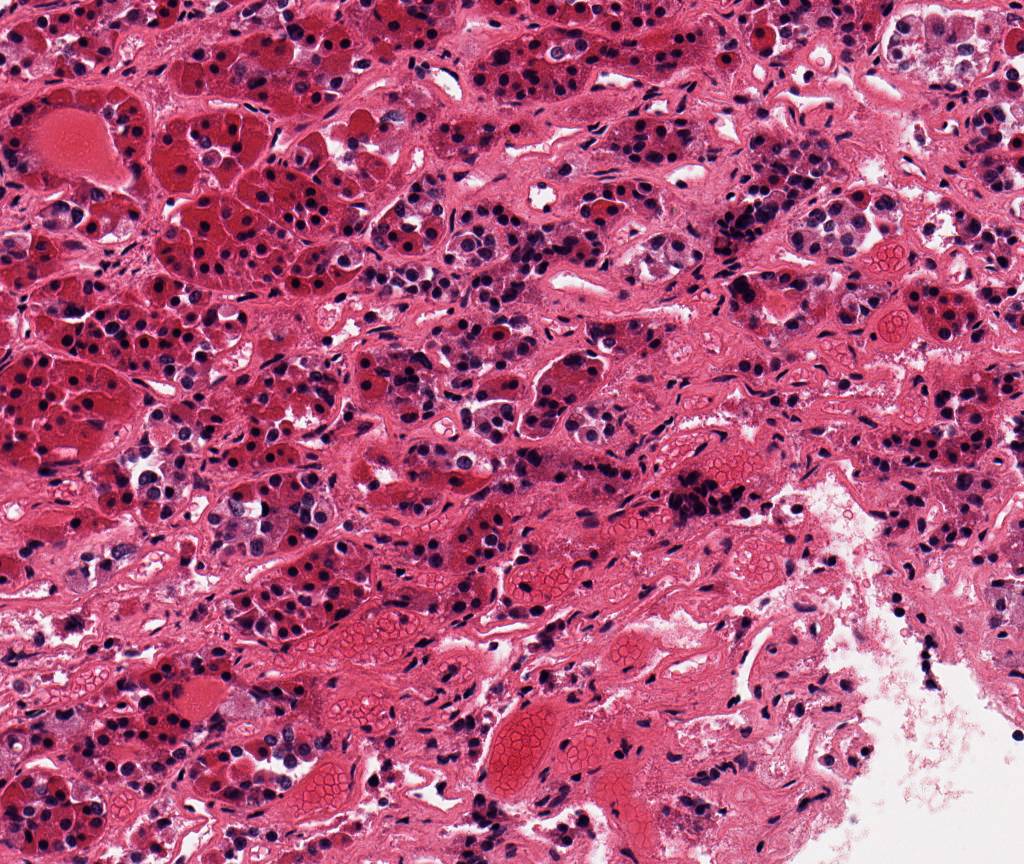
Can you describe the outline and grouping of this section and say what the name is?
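Small rounded nests of cells, separated by thin pink fibrous septa, extend across the field. Many cells have abundant bright red granular cytoplasm, densest in the upper left; scattered cells with pale, poorly stained cytoplasm sit among them within the nests. Nest nuclei are small, round, dark and fairly uniform. This section is pituitary.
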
